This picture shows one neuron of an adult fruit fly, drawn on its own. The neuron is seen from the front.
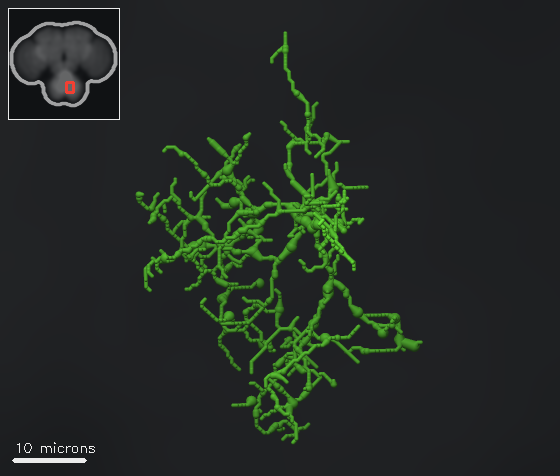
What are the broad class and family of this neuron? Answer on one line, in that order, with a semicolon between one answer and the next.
nerve-cord intrinsic neuron; hemilineage 14A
